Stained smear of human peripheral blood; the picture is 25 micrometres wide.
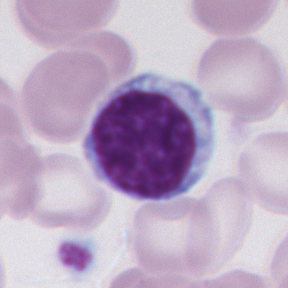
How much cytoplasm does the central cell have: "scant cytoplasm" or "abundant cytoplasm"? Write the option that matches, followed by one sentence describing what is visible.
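Scant cytoplasm. The cytoplasm forms a narrow rim that is widest at the upper right.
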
